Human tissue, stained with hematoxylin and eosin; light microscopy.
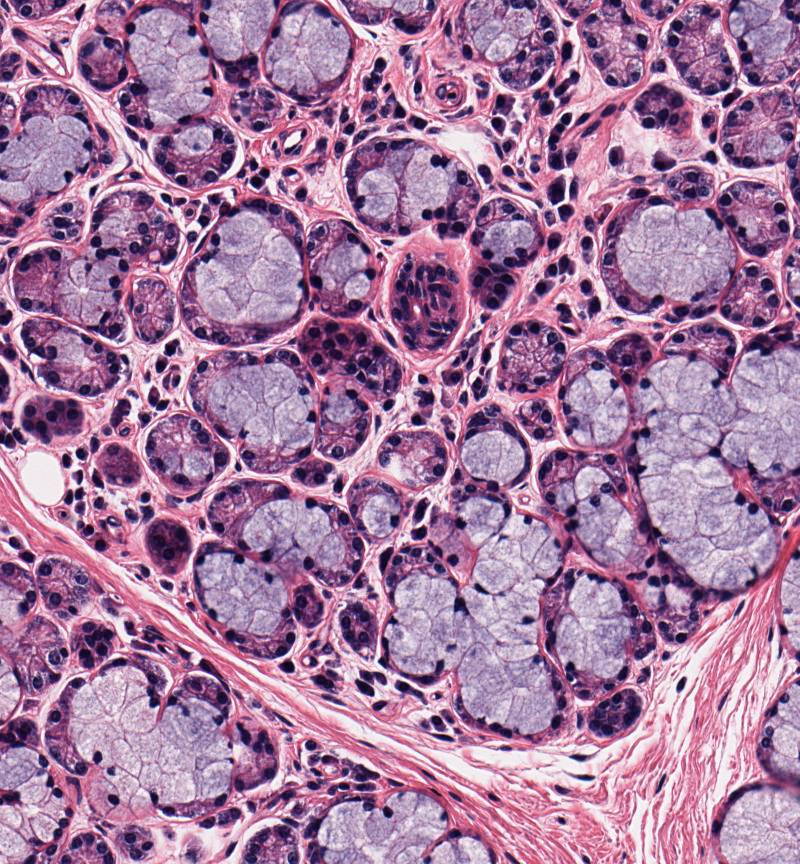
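Minor salivary gland. Rounded acini, closely packed, fill the field; thin pink connective tissue septa separate them. Larger acini: mucous cells, pale grey-blue foamy cytoplasm, dark nuclei flattened against the cell base. Smaller acini: serous cells, darker purple granular cytoplasm, round nuclei.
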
